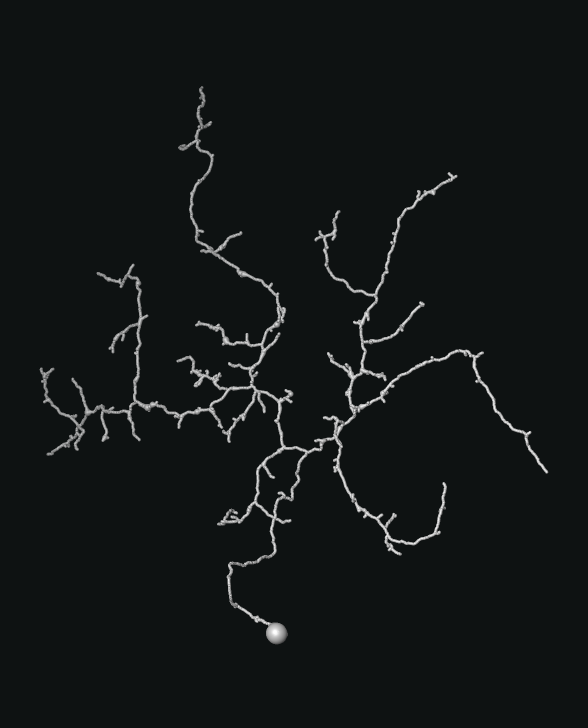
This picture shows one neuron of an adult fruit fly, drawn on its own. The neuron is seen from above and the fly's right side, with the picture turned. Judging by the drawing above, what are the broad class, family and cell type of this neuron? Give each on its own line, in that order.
optic-lobe intrinsic neuron
Cm
Cm12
